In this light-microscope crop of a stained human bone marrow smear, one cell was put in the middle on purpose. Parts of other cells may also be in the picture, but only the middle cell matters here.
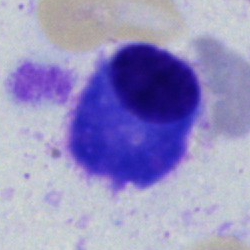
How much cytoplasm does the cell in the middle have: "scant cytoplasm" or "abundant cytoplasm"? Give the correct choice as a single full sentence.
Its nucleus is set within plentiful cytoplasm.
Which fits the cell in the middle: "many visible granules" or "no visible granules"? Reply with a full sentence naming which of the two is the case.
No visible granules are present in the cytoplasm of the cell.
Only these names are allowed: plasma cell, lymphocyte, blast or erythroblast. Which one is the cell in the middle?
plasma cell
